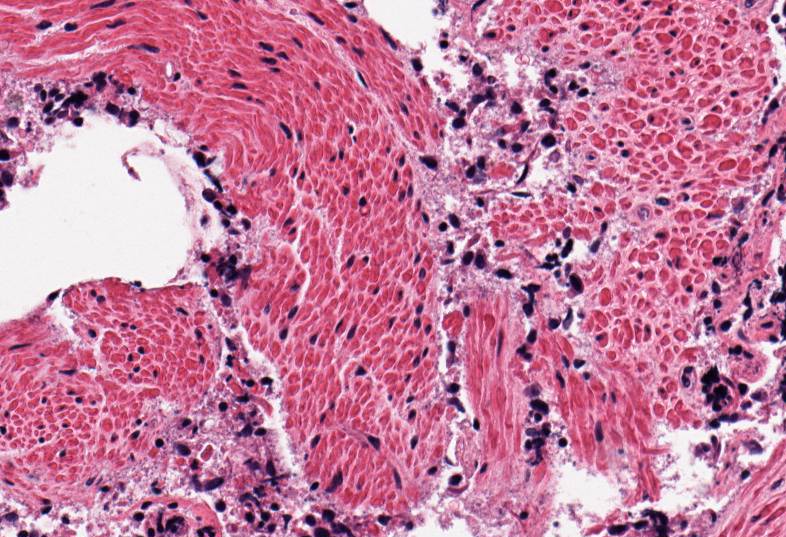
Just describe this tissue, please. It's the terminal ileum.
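The field consists of smooth muscle bundles cut in different planes, separated by narrow strips of loose tissue. In the broad central bundle, lengthwise-cut cells form long spindles with elongated, blunt-ended nuclei placed centrally. The muscle cell cytoplasm stains a strong eosin pink.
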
